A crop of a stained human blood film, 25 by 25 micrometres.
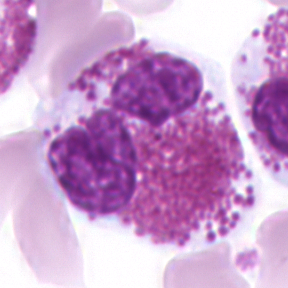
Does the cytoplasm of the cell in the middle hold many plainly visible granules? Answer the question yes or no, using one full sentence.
Yes, there are many visible granules in its cytoplasm.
